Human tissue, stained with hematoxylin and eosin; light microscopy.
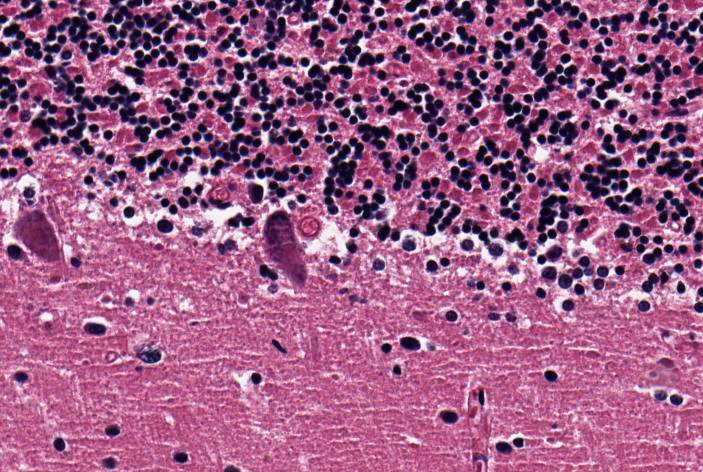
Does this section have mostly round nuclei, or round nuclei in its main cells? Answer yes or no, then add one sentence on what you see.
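Yes. The crowded upper-layer cells have small round dark-blue nuclei with scarcely any visible cytoplasm.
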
